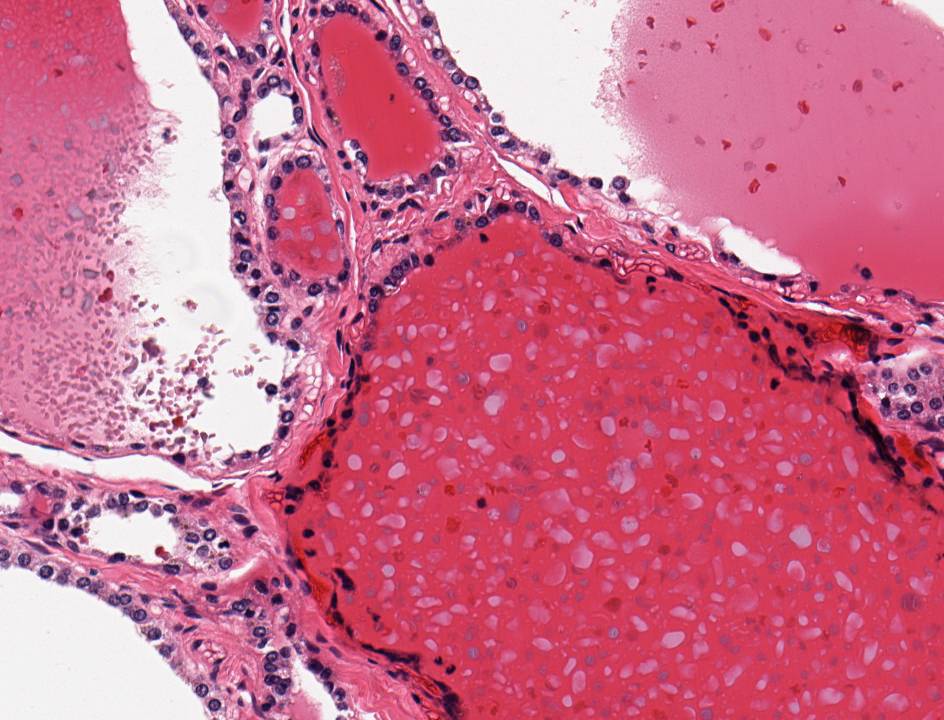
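Thyroid: small follicles in the upper centre are lined by a single layer of cuboidal cells with small, round, darkly stained nuclei. Colloid at lower right is deep pink with many small round clear vacuoles; at upper right, pale pink with scattered small red-staining bodies.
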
